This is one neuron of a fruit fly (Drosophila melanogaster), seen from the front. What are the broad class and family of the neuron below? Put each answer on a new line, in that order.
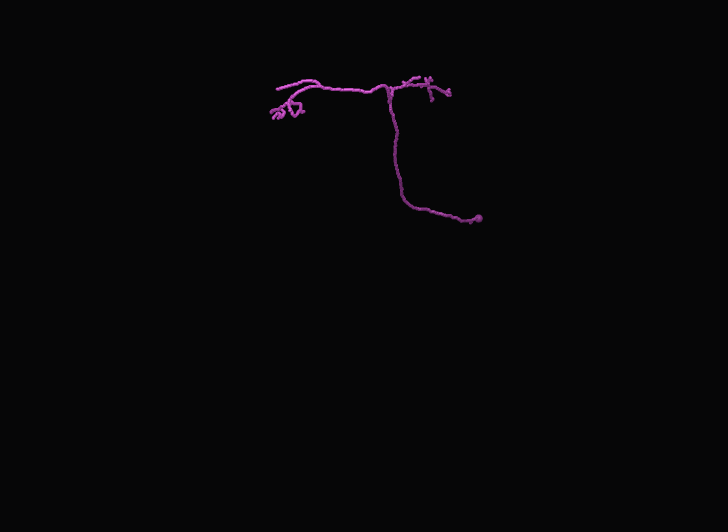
central-brain intrinsic neuron
hemilineage SMPp&v1_ventral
